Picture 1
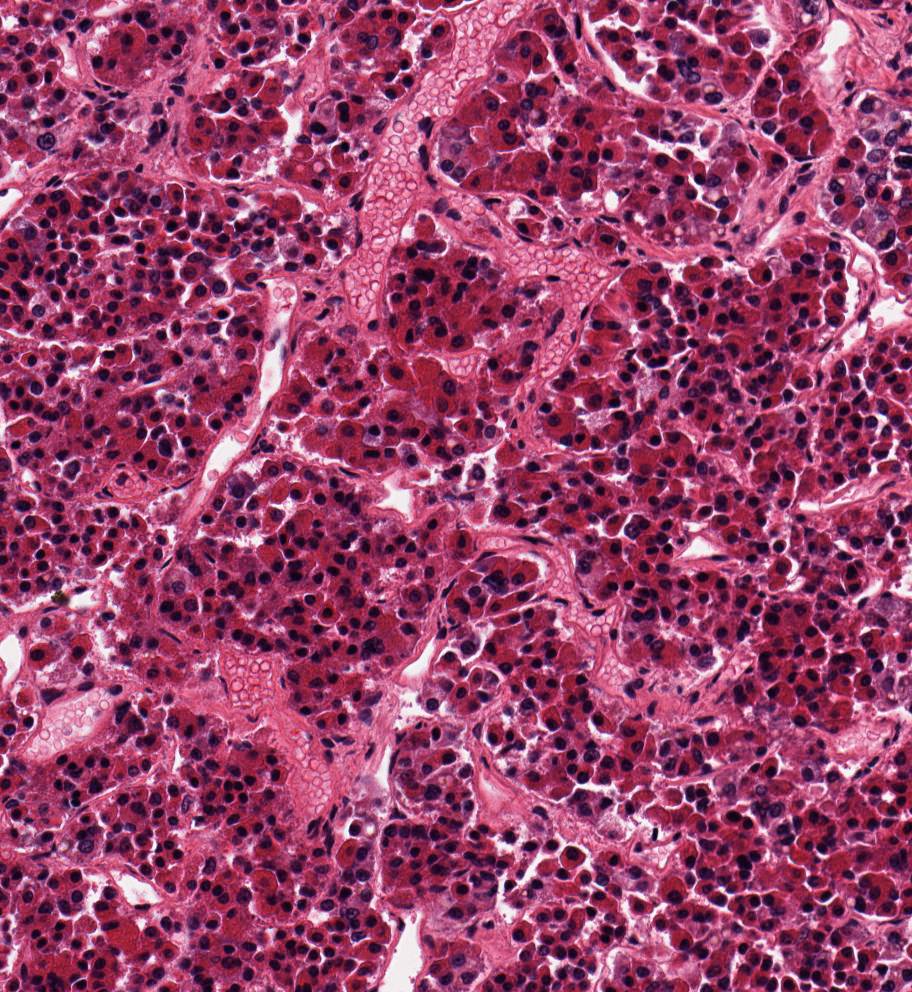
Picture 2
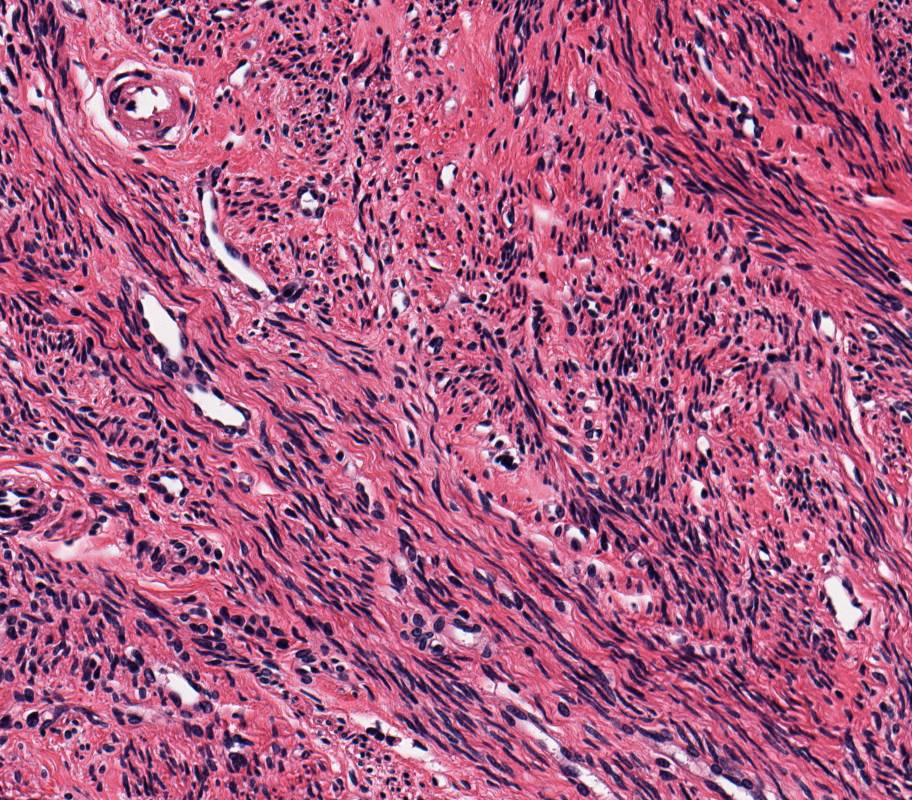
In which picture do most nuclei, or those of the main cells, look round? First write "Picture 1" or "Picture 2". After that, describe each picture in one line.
Picture 1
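What picture 1 shows: The nuclei are small, round, dark and fairly uniform from cell to cell.
What picture 2 shows: Most nuclei are elongated, tapered and darkly stained.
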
